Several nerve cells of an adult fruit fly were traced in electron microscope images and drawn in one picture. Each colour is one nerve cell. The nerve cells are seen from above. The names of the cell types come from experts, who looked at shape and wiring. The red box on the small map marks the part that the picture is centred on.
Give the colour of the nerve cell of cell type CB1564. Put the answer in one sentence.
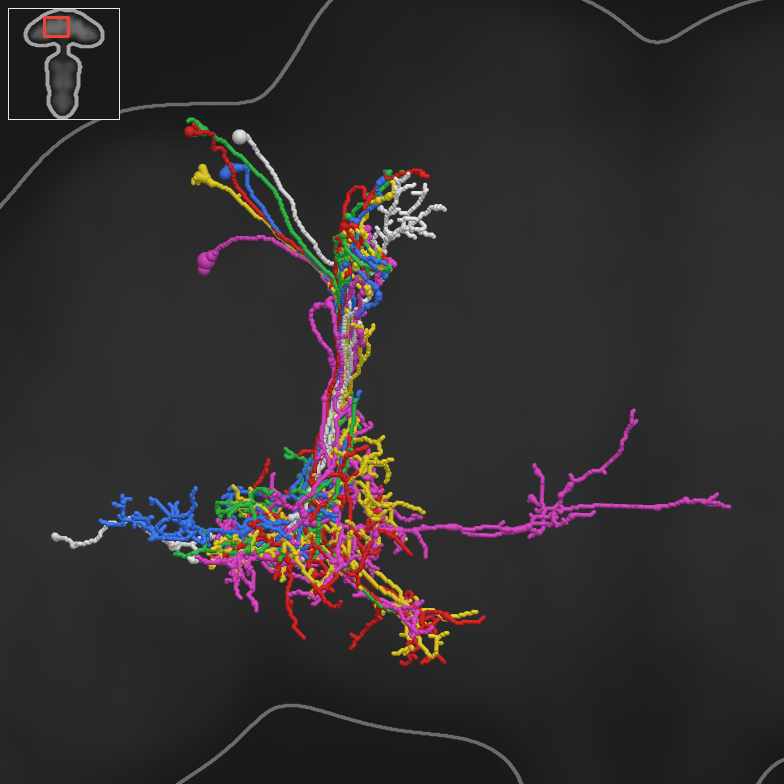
The colour is green.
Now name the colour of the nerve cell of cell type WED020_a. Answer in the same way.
The colour is red.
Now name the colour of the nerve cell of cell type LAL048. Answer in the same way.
The colour is white.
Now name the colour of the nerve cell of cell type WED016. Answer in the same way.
The colour is magenta.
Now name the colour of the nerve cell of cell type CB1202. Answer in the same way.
The colour is yellow.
